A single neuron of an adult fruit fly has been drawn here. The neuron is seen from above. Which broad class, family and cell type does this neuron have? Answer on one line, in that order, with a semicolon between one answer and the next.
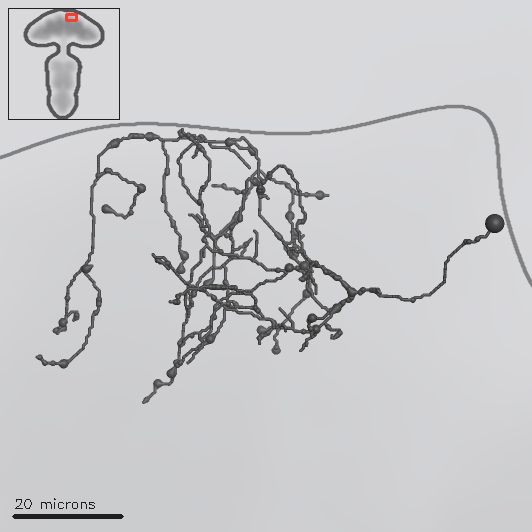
central-brain intrinsic neuron; hemilineage ALl1_dorsal; CB2471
